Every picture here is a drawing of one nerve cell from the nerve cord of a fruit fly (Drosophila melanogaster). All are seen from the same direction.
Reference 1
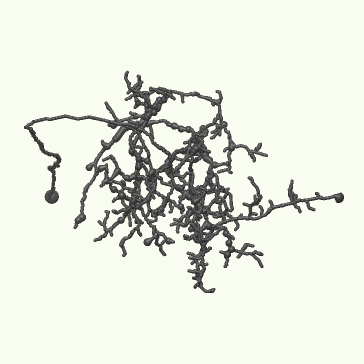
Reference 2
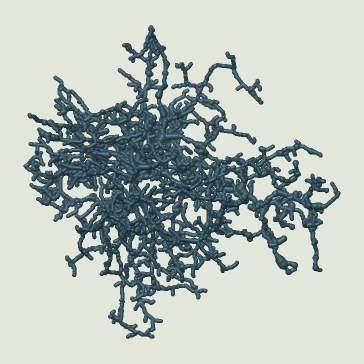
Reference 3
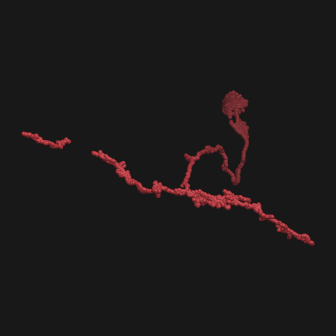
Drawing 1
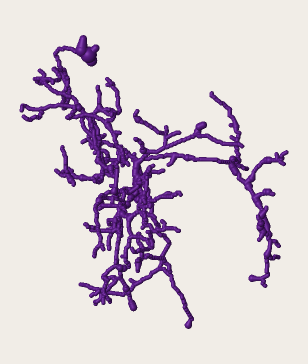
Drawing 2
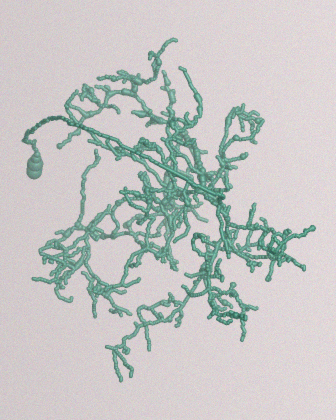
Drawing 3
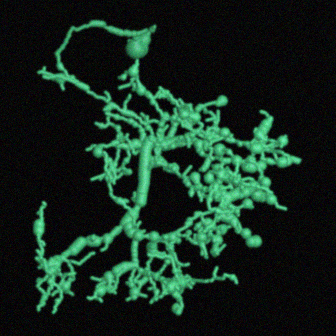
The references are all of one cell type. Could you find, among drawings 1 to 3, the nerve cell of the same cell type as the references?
Drawing 2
